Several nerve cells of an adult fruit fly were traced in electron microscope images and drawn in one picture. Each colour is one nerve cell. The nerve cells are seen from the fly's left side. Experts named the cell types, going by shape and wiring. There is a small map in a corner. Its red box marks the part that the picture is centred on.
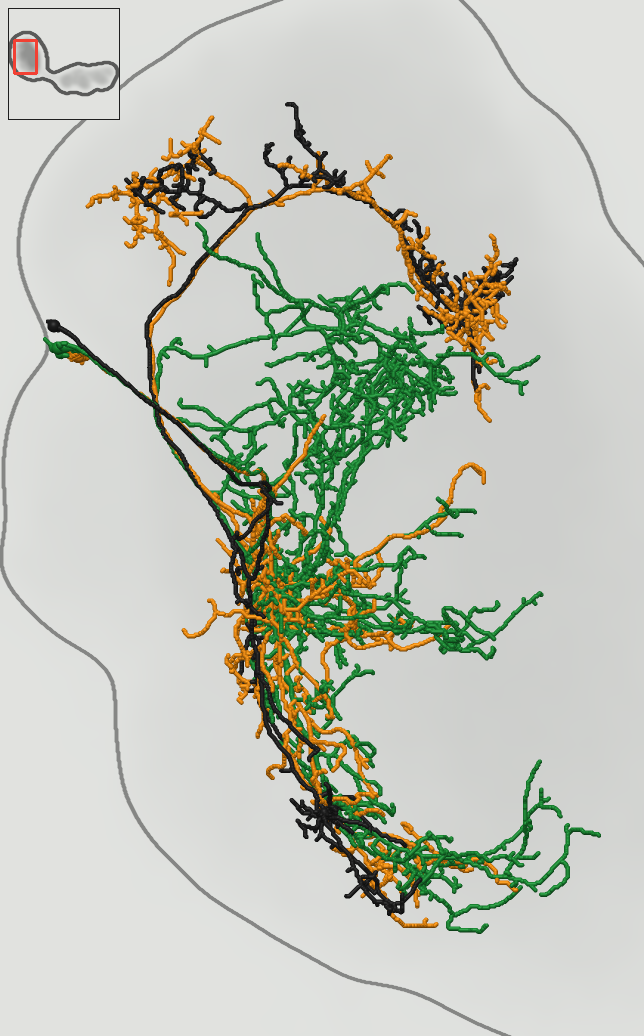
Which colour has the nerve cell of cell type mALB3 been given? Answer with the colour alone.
black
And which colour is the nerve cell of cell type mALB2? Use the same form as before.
orange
